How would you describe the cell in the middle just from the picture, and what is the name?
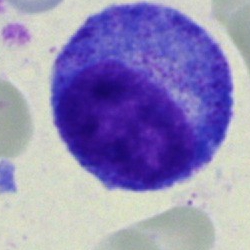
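Outline round, smooth. Cytoplasm abundant and blue, a broad crescent on the upper-right side of the nucleus. Paler cytoplasmic zone against the upper-right nuclear border. Promyelocyte.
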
